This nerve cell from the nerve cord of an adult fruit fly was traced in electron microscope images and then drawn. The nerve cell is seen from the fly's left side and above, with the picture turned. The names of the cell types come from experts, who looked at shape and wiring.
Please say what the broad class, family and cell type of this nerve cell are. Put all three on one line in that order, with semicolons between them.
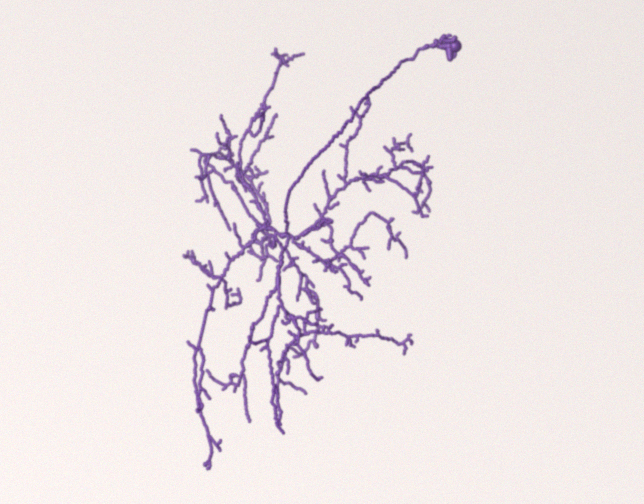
nerve-cord intrinsic neuron; hemilineage 21A; IN21A051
